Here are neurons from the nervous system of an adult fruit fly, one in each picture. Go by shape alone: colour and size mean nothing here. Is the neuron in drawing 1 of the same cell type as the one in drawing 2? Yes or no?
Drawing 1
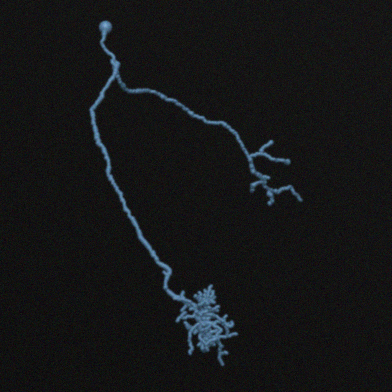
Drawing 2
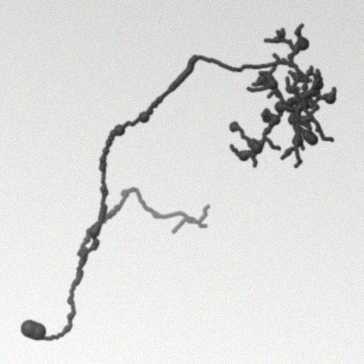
no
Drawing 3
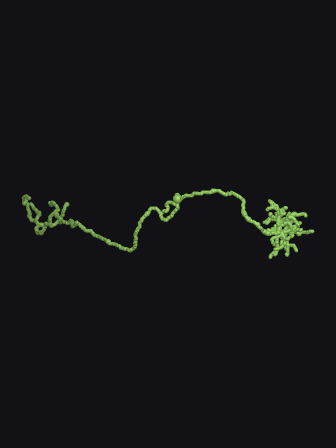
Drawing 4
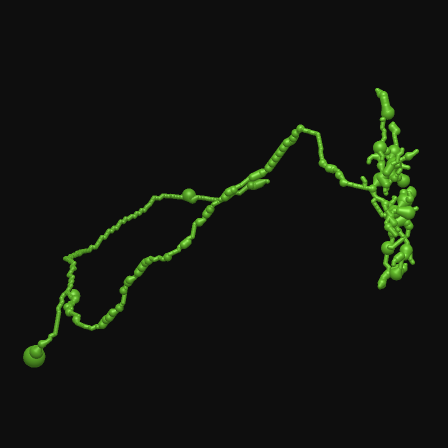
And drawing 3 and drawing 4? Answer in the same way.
no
